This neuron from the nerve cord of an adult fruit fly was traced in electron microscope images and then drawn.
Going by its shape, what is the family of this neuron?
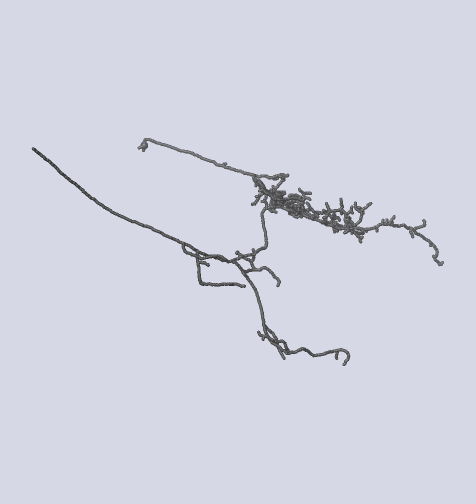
hemilineage 07B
